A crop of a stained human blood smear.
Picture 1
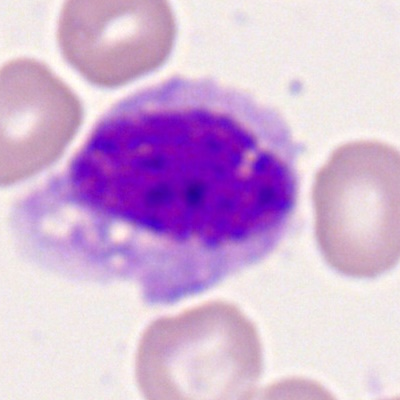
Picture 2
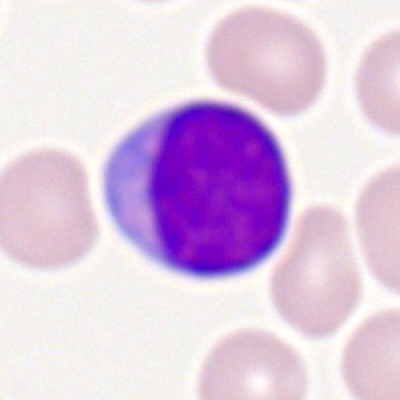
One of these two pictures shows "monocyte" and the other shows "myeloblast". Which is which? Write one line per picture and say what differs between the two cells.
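Picture 1 – monocyte. Several small clear vacuoles lie in the cytoplasm below and to the left of the nucleus.
Picture 2 – myeloblast. The cytoplasm contains no vacuoles.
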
